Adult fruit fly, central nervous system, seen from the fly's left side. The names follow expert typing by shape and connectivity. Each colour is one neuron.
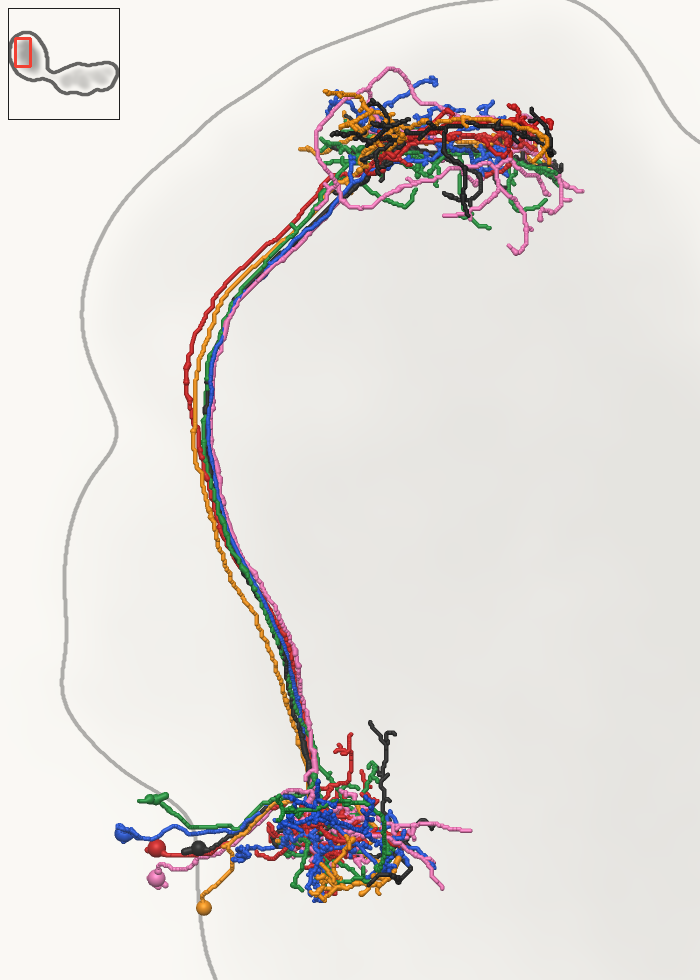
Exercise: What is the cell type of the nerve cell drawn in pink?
PRW066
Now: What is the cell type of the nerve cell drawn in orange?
CB3446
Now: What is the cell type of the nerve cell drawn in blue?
PRW008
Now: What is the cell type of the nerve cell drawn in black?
CB2535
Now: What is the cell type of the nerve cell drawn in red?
CB4077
